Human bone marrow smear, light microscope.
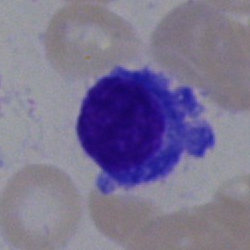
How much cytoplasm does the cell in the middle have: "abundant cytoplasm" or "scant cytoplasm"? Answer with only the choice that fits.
Scant cytoplasm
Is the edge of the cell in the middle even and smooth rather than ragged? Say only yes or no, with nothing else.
No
